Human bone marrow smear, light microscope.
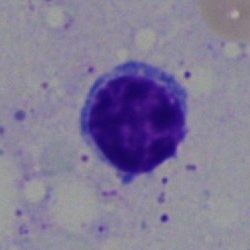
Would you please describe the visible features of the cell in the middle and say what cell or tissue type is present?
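Look first at the chromatin: dark purple clumps, with paler streaks running between them. Around the nucleus, the blue cytoplasm makes only a thin rim. At the lower edge, a small blue bulge of it sticks out. This is a lymphocyte.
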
